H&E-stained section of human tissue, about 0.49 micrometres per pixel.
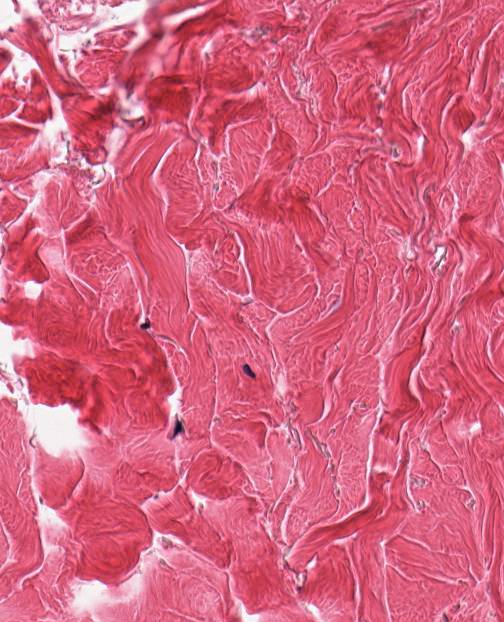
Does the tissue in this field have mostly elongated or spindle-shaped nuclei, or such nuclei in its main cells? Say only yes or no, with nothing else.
Yes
